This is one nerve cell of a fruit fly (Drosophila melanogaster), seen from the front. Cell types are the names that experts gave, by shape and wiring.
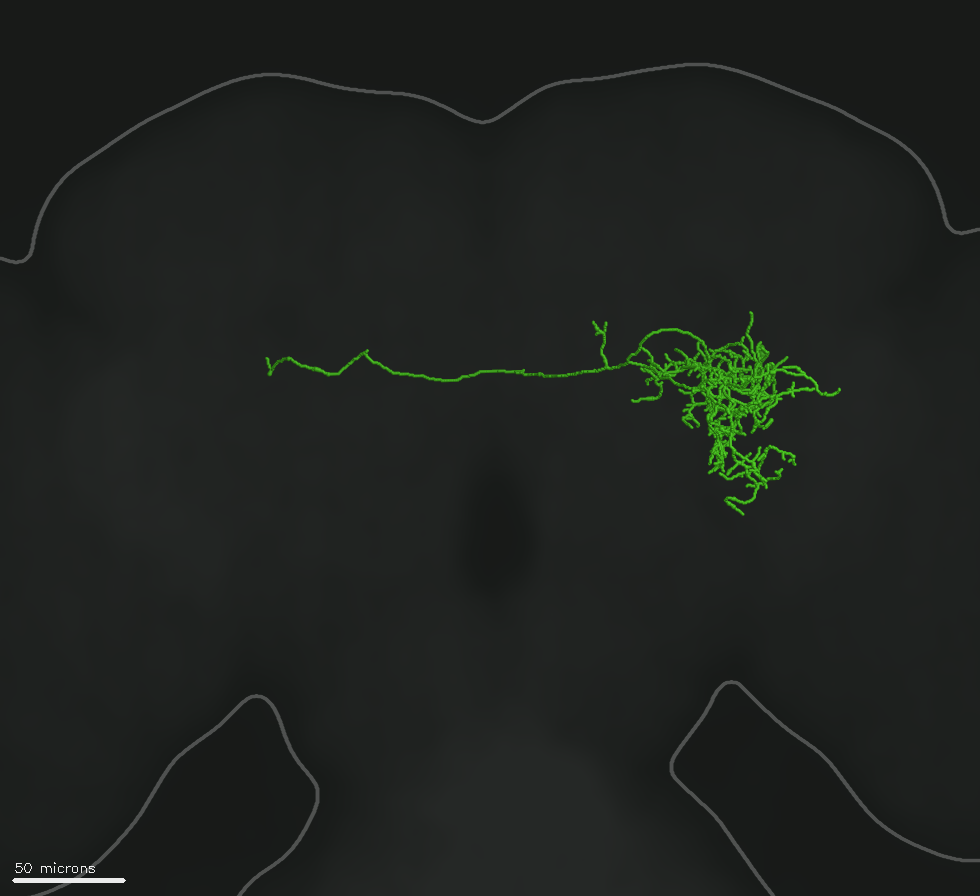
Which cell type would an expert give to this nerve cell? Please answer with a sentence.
The cell type is AVLP527.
